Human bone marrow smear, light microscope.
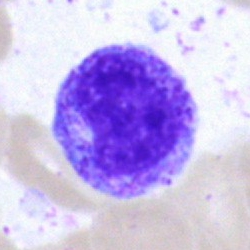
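Myelocyte, bone marrow smear. Large nucleus, filling most of the cell. Chromatin dark purple, coarsely mottled. Cytoplasm blue, fine purple granules scattered in it.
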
